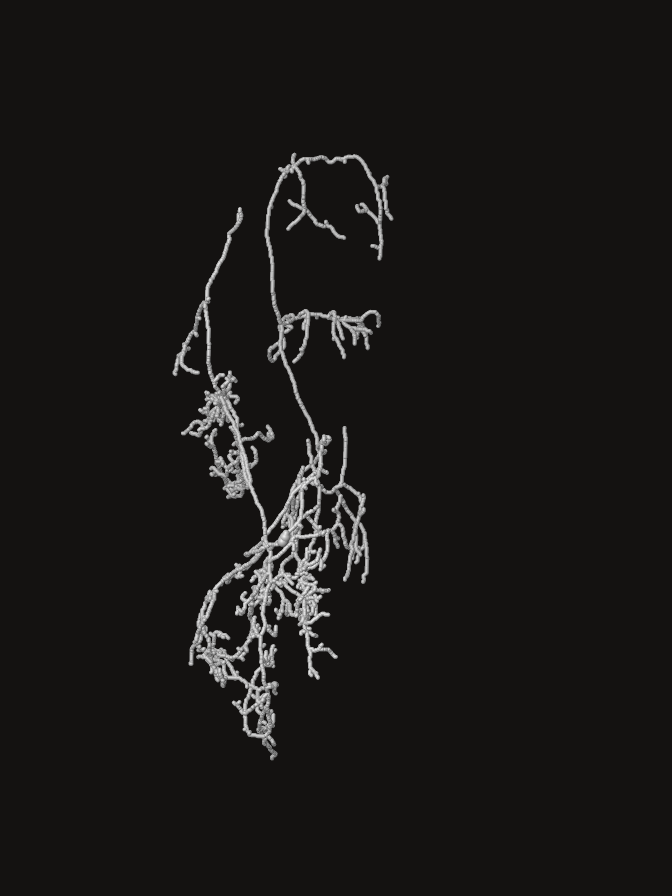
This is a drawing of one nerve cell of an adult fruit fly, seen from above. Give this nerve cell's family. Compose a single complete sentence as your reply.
The nerve cell is part of the family known as hemilineage 17B.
